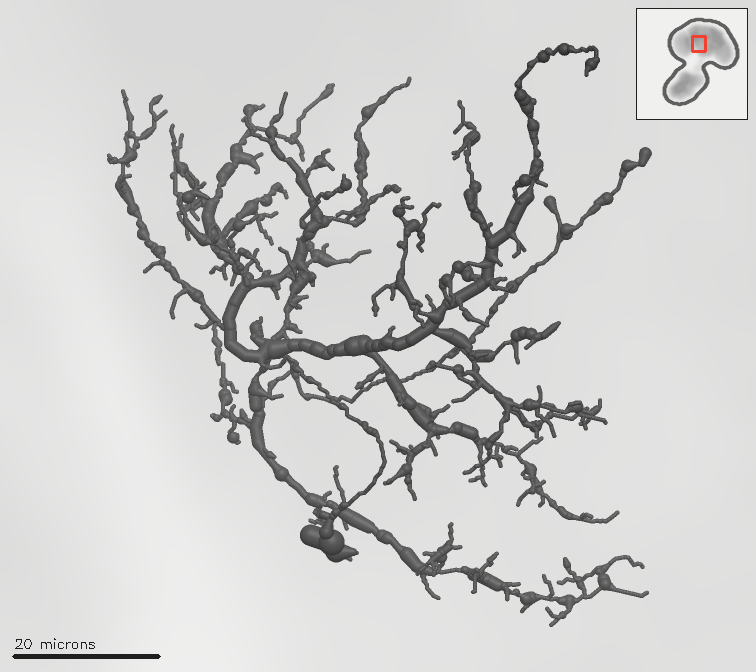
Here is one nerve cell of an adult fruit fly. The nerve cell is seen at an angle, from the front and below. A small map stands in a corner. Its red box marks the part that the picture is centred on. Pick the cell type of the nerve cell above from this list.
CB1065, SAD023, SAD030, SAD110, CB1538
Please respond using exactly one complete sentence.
This nerve cell is categorized as cell type CB1538.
